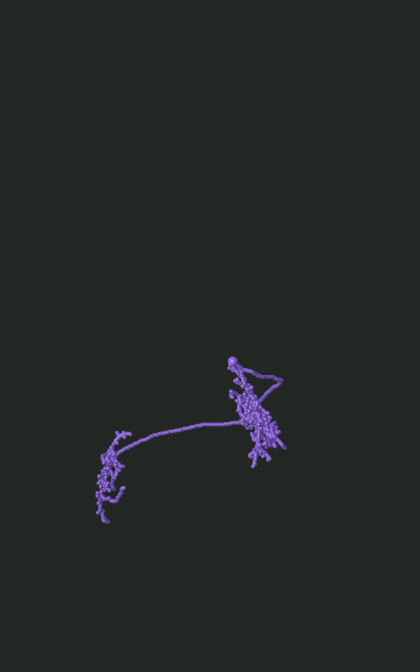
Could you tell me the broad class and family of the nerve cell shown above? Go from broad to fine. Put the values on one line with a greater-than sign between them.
nerve-cord intrinsic neuron > hemilineage 01A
